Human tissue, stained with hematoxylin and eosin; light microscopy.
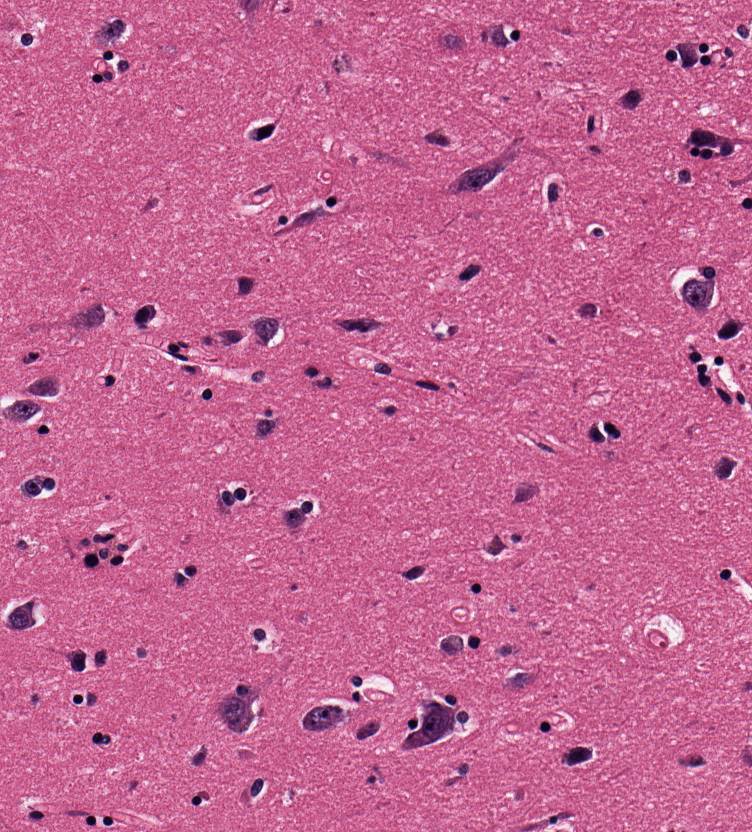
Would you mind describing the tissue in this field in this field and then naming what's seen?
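Scattered cells in a pink, finely granular-fibrillary neuropil; no epithelium, glands or other organised units. Small dark round nuclei commonly clustered in twos to several against neuron bodies. Thin-walled capillaries with slender, elongated dark nuclei cross mid-field obliquely. No fat cells or large open lumina. Tissue: cerebral cortex.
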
